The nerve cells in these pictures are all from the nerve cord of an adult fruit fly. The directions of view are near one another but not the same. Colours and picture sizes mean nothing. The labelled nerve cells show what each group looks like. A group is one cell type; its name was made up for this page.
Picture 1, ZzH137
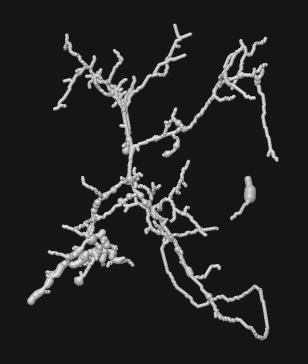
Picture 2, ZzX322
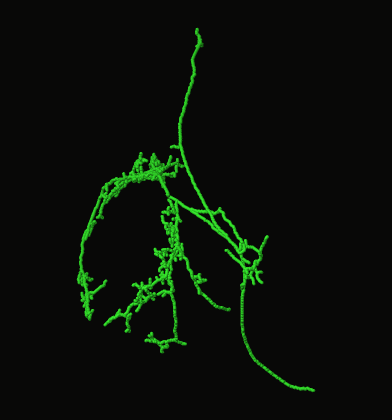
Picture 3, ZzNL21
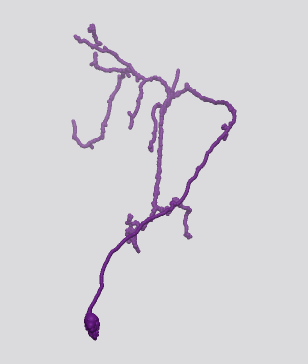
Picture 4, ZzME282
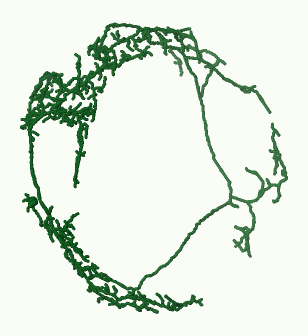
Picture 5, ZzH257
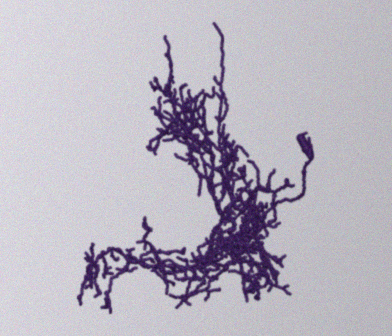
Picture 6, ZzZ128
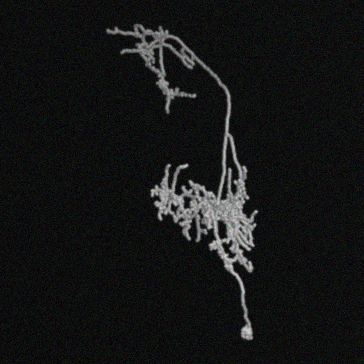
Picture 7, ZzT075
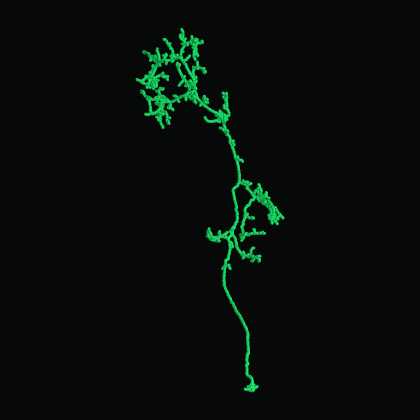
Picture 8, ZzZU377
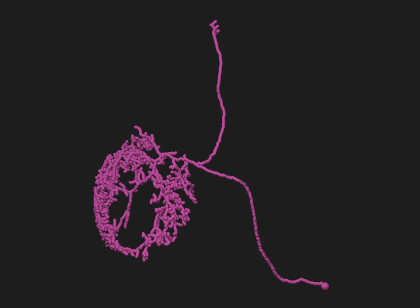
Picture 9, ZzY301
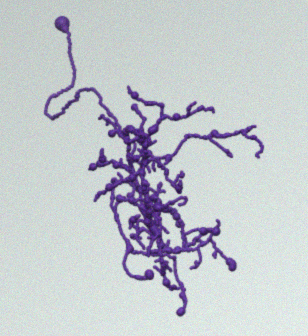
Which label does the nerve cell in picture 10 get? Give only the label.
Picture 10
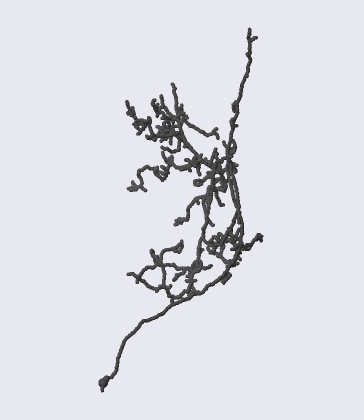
ZzNL21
